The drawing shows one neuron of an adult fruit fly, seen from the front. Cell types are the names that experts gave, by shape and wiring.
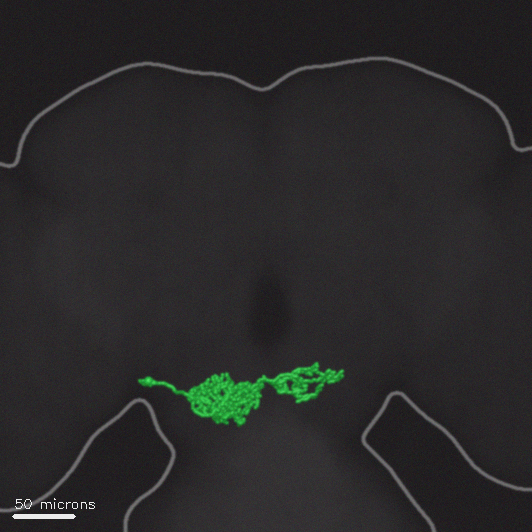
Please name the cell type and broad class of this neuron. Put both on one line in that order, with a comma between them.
GNG083, central-brain intrinsic neuron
